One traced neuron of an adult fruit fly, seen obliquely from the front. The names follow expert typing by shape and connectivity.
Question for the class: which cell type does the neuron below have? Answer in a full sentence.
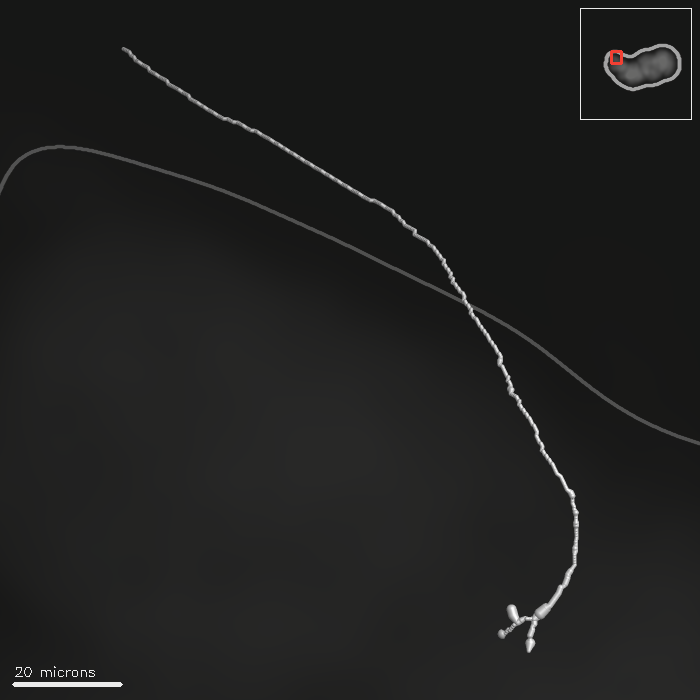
The cell type is SNxx03.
